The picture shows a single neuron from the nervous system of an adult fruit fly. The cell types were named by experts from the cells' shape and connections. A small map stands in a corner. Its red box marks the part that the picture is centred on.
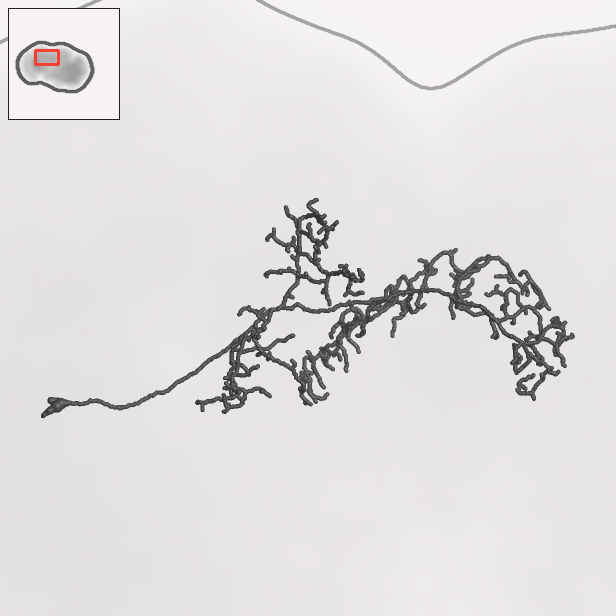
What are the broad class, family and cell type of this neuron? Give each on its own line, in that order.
central-brain intrinsic neuron
hemilineage AOTUv4_ventral
FB5O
